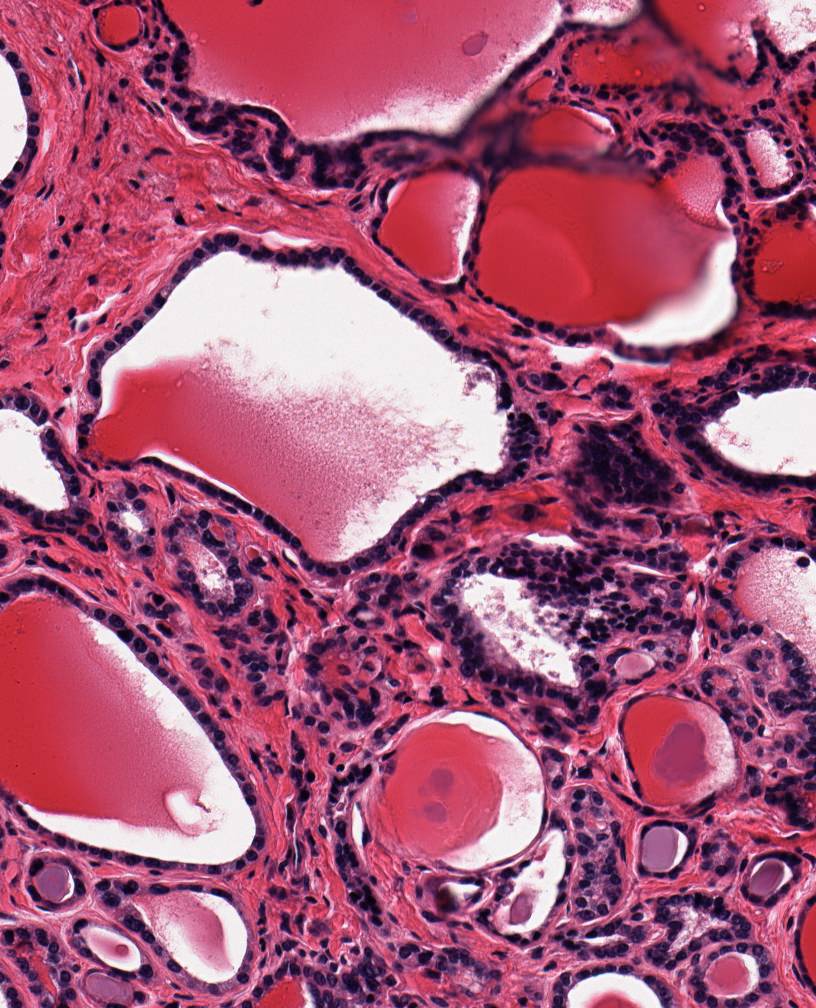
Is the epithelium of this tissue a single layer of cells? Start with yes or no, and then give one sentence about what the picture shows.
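Yes. Each follicle is lined by a single layer of flattened to low cuboidal cells with small dark round nuclei.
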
